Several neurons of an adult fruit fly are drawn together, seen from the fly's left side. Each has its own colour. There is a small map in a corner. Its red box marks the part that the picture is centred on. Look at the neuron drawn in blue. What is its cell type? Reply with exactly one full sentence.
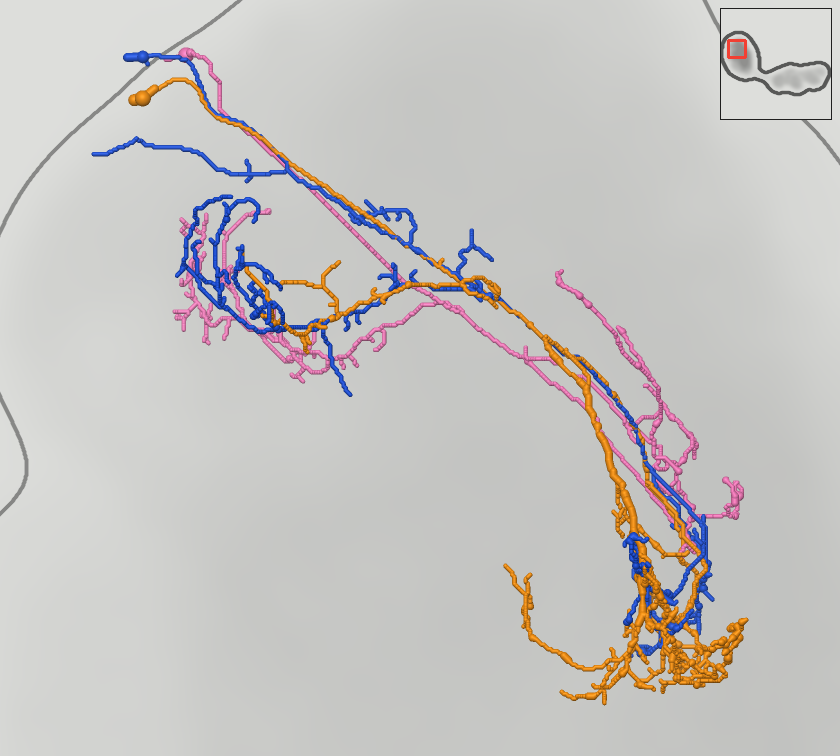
This neuron has been assigned cell type SIP021_b.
